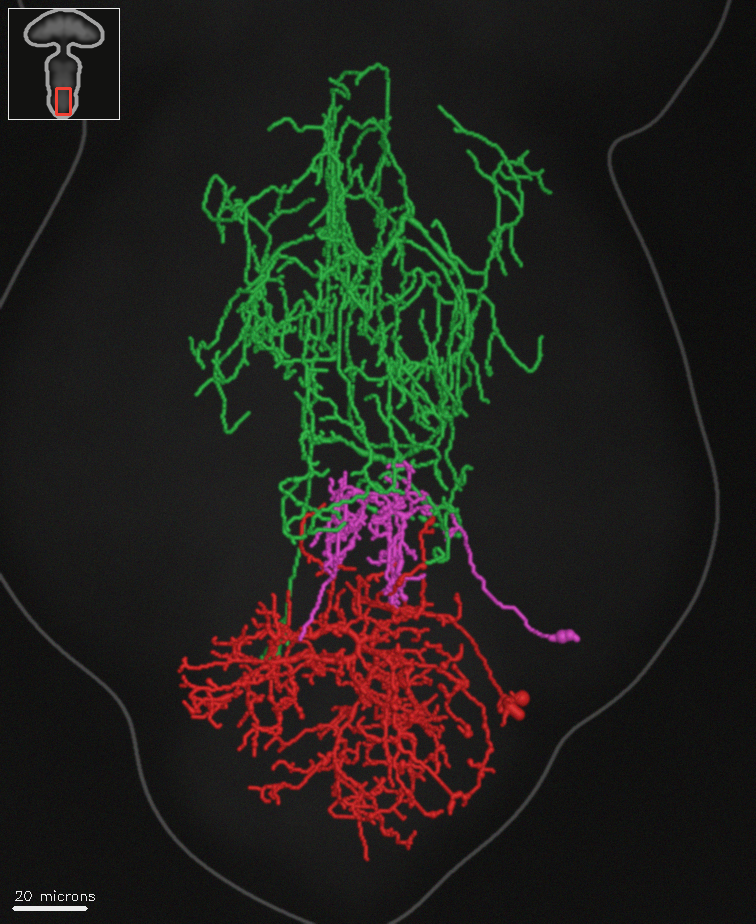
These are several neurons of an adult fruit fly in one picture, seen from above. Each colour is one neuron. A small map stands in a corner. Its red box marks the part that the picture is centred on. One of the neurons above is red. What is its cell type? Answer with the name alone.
INXXX246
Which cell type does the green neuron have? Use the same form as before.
INXXX290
